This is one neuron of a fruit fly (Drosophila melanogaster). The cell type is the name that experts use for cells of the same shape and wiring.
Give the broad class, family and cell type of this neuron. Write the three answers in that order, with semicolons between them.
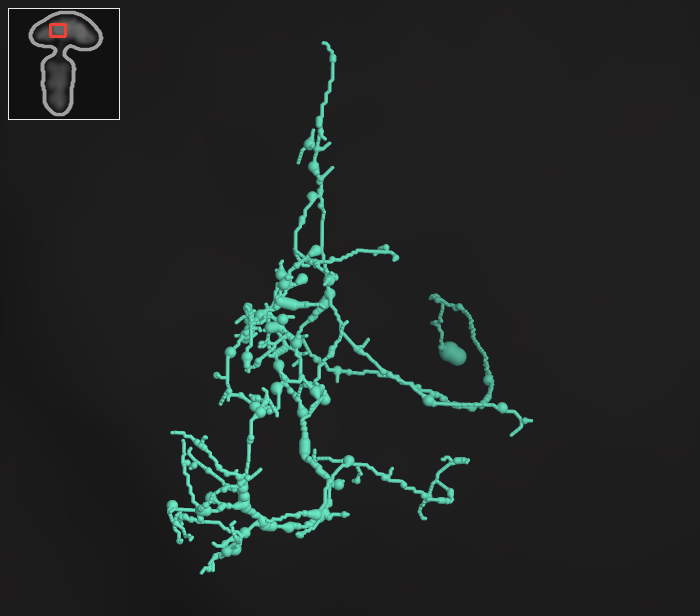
central-brain intrinsic neuron; hemilineage MX3; CB3739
